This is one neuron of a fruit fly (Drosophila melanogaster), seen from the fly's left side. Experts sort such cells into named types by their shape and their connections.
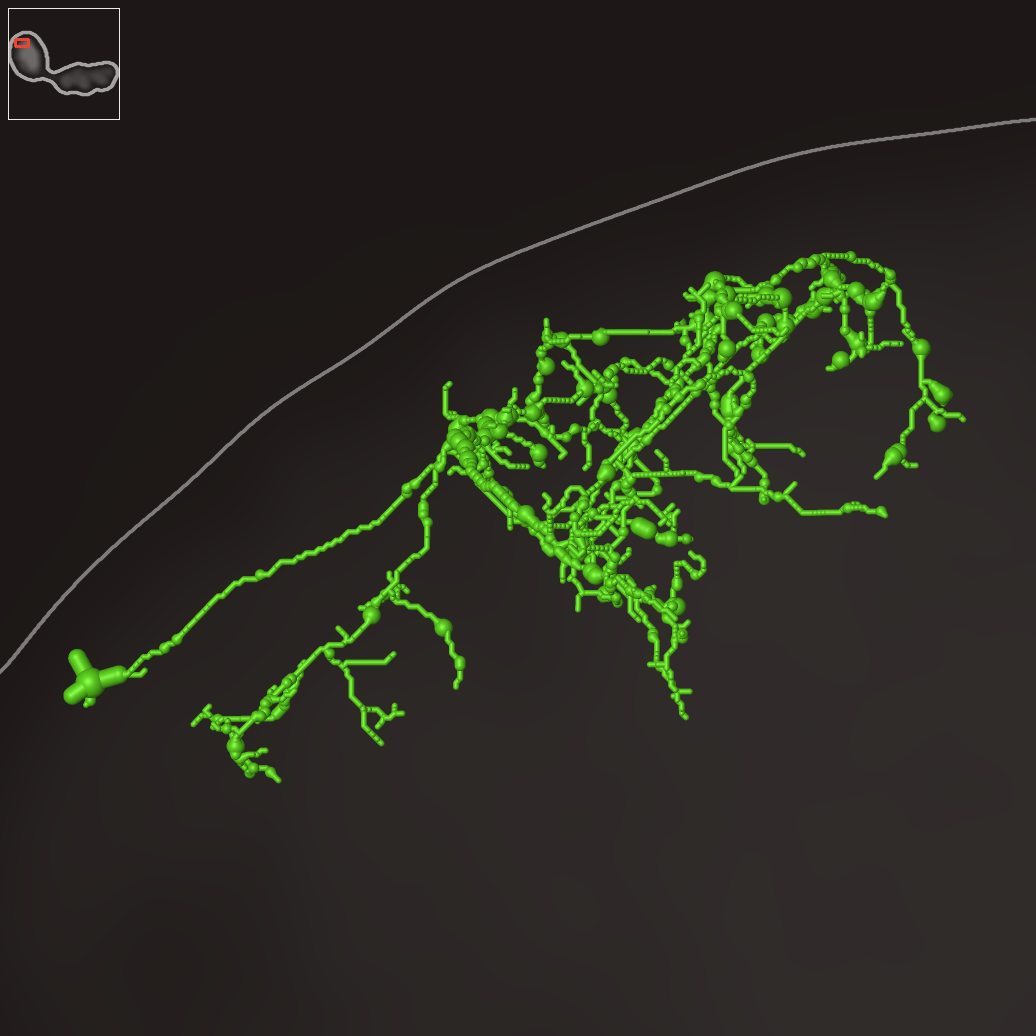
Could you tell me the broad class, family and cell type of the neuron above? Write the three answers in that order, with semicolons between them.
central-brain intrinsic neuron; hemilineage SMPad1; SMP102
